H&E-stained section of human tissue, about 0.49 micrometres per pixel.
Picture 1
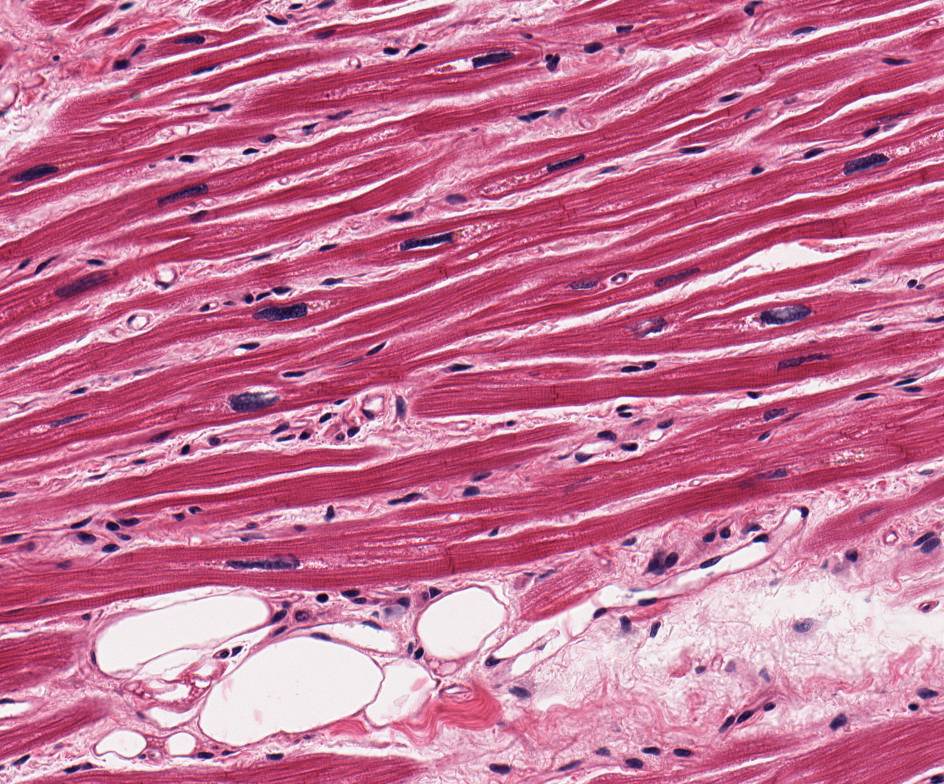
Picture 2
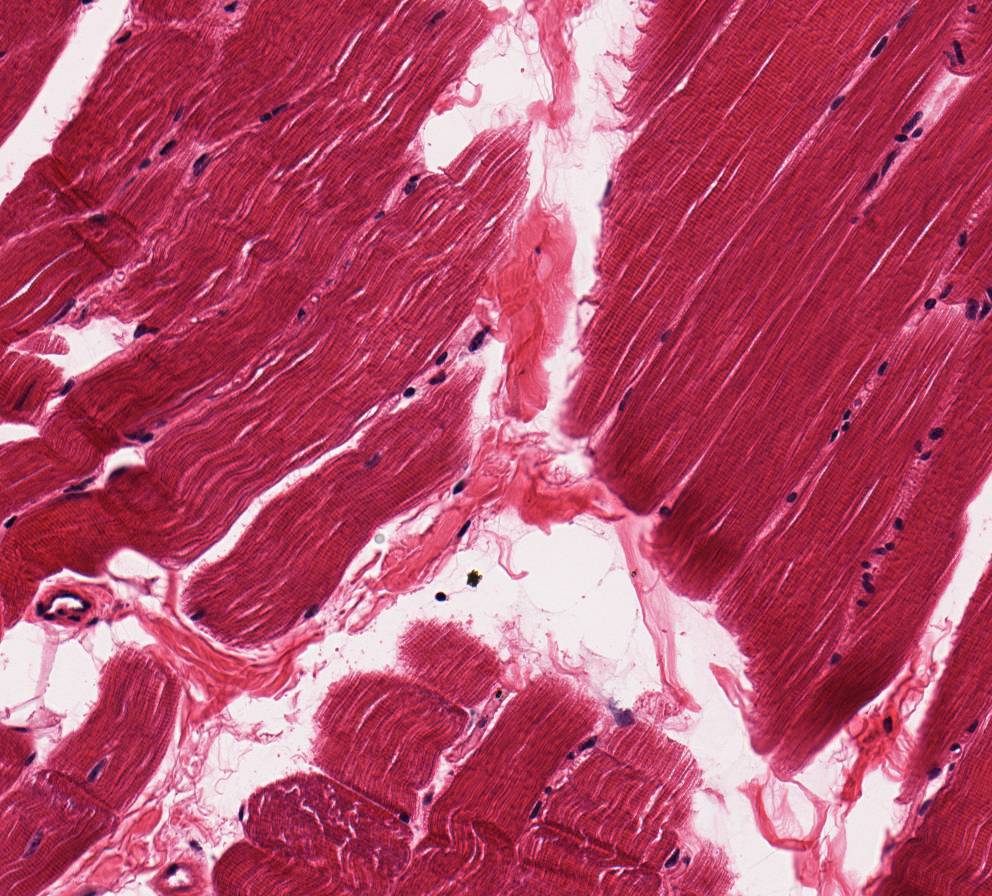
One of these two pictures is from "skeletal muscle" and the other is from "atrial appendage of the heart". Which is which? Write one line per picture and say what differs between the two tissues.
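Picture 1 shows tissue from the atrial appendage of the heart. Muscle cell nuclei lie centrally within the fibres.
Picture 2 shows tissue from the skeletal muscle. The nuclei are small, dark and elongated and lie at the edges of the fibres rather than in their centres.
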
